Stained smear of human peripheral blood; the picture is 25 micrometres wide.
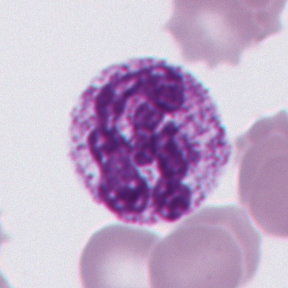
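Segmented neutrophil, the middle cell in this stained blood smear, about 14 micrometres across. Looking at the nucleus, it is split into more than two lobes, and the chromatin is dark purple and clumped. Then the cytoplasm: granules fill it all around the nucleus, and they are pinkish-purple.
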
